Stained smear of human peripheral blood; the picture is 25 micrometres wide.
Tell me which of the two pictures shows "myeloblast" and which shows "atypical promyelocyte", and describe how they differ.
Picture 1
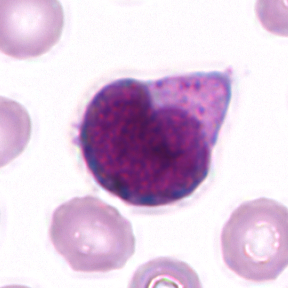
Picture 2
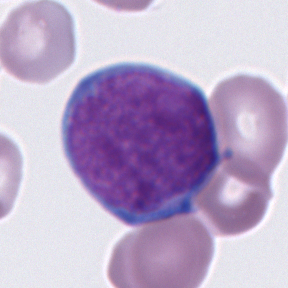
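Picture 1 shows an atypical promyelocyte; picture 2 shows a myeloblast. Nucleus in picture 1 folded, with a deep notch in its upper edge, lying toward the lower left of the cell; in picture 2 round, without any indentation or lobes. Chromatin in picture 1 finely stippled rather than coarsely clumped; in picture 2 finely and evenly stippled, without coarse clumps. Cytoplasm in picture 1 pale lilac-pink, with sparse fine purple granules scattered through it; in picture 2 only a narrow rim around the nucleus. Outline in picture 2 roughly round and smooth. Size in picture 1: cell about 2 times as wide as a red cell lying whole in the picture, nucleus about 12 by 10 micrometres, filling about 70% of the cell's area. Size in picture 2: cell about 14 micrometres across, nucleus about 13 micrometres across, filling about 80% of the cell's area.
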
